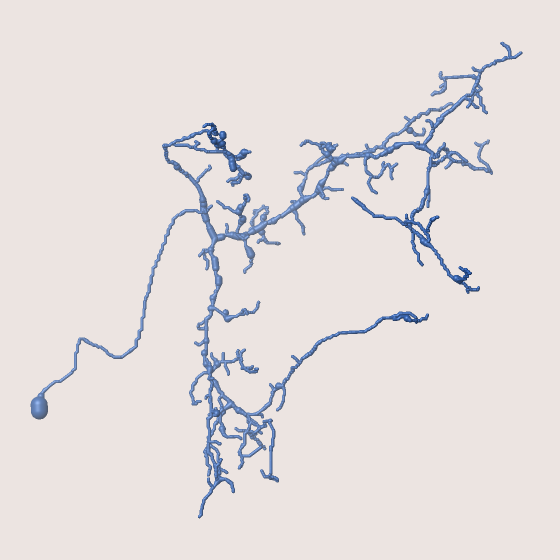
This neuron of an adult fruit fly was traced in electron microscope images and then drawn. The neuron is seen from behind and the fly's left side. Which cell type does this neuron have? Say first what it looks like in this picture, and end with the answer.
The cell body can be seen at the lower left of the picture. The picture shows dozens of branch ends. It is a nerve-cord intrinsic neuron. It is of cell type IN08A027.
